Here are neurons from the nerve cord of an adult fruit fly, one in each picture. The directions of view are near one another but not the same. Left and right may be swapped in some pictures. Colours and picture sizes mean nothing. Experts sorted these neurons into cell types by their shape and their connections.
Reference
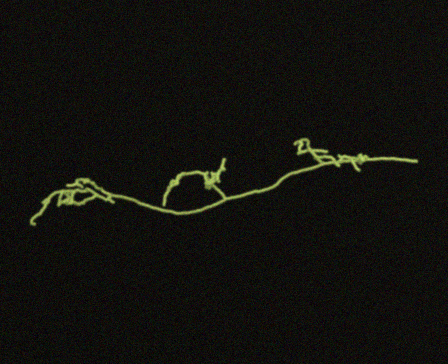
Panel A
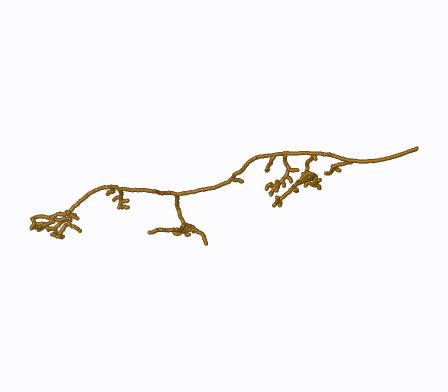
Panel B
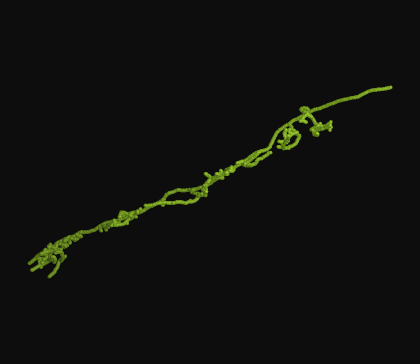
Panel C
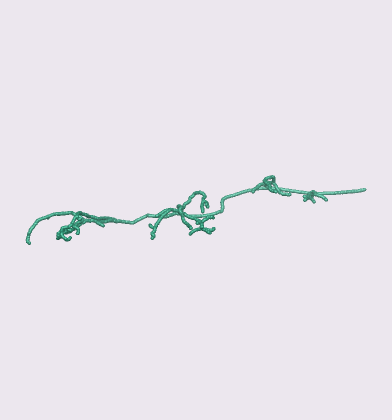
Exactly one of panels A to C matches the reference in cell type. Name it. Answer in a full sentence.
Panel C shows a neuron of the same cell type.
